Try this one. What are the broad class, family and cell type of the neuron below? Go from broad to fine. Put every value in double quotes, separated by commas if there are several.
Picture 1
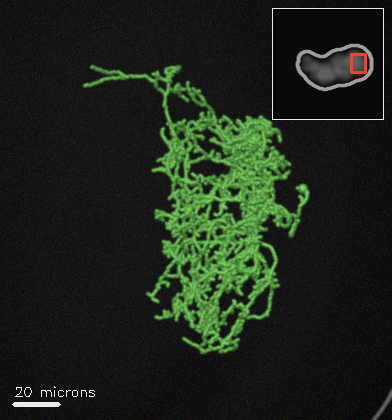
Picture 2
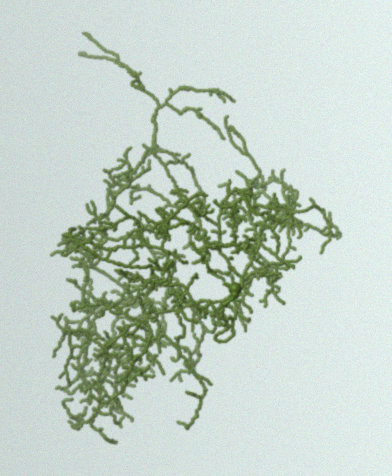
"central-brain intrinsic neuron", "hemilineage VLPa1_lateral", "AVLP308"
